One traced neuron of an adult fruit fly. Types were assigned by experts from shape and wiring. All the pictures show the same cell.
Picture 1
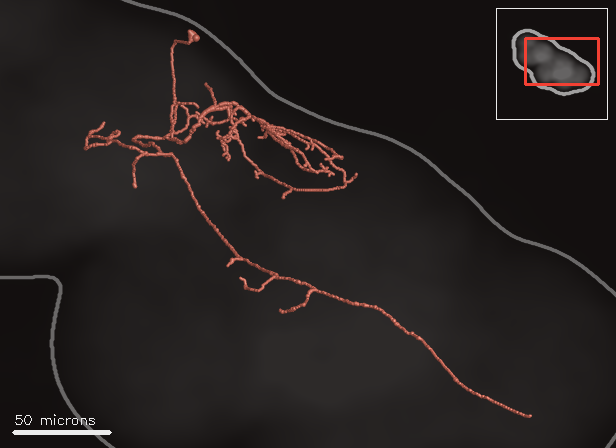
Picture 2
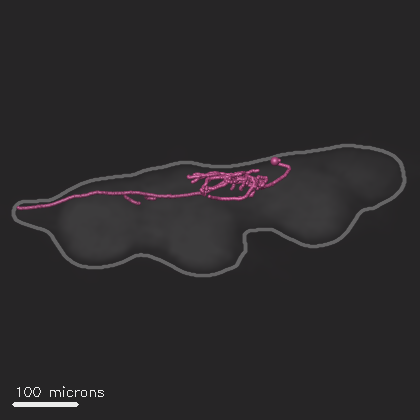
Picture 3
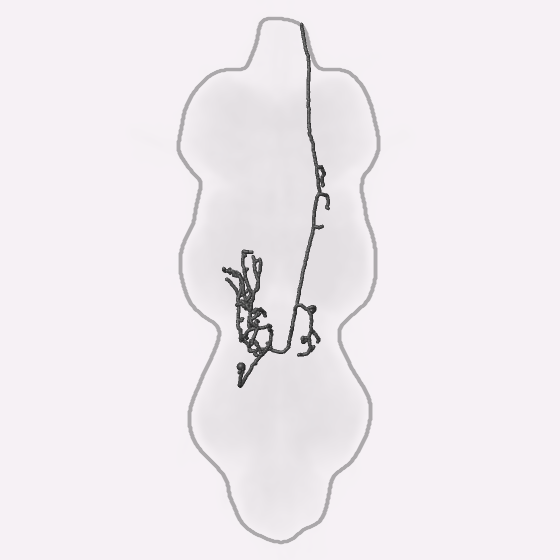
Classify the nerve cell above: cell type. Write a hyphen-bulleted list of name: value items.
- cell type: AN19B046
